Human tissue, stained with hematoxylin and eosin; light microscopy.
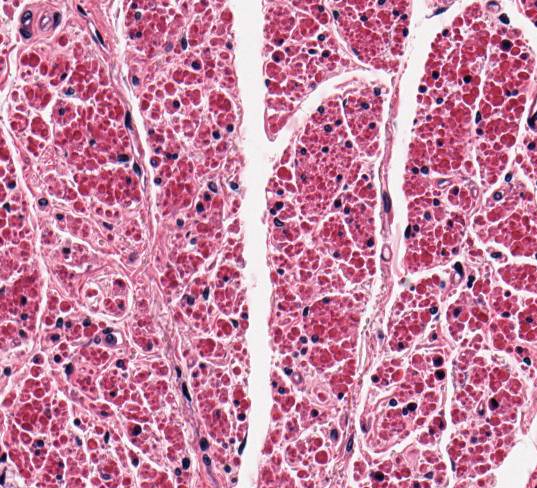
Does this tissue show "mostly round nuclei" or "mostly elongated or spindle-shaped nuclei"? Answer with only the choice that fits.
Mostly round nuclei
